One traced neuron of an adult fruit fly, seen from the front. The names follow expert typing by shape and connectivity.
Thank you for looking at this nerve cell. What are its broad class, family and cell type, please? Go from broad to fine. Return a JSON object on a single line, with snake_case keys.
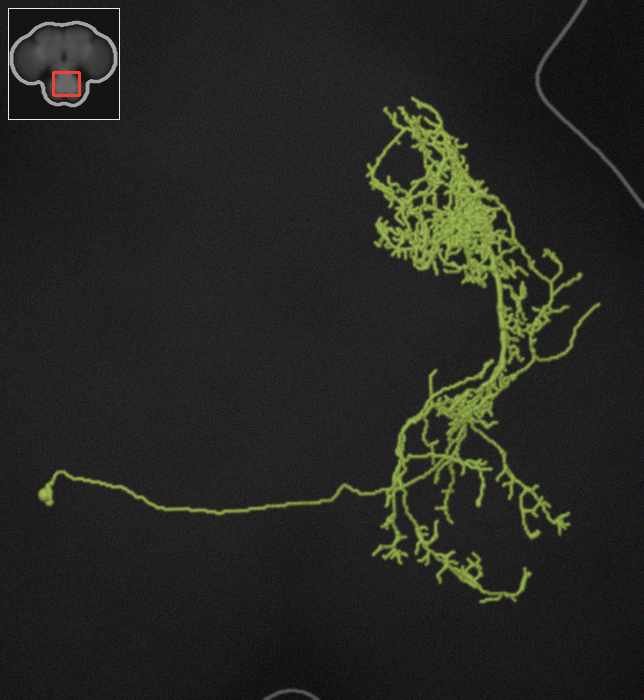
{"broad_class": "nerve-cord intrinsic neuron", "family": "hemilineage 01A", "cell_type": "IN01A031"}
